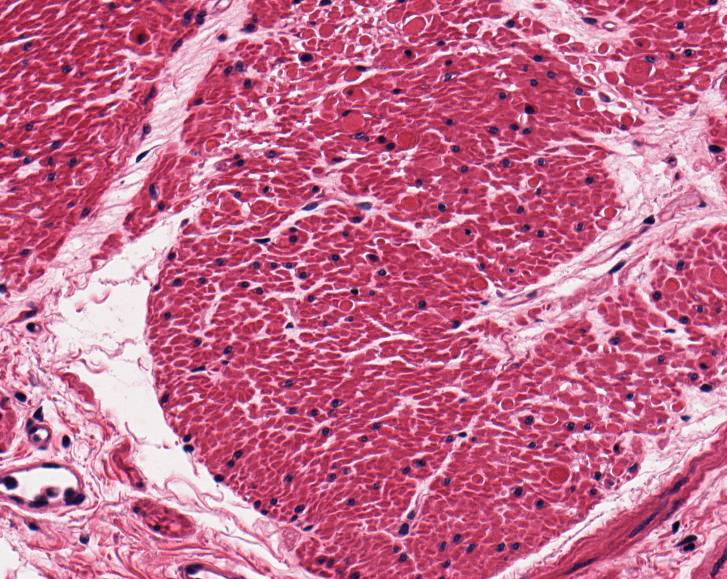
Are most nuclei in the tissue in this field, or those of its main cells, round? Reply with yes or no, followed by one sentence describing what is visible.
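Yes. The nuclei within the central bundle are small, round and dark-staining.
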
